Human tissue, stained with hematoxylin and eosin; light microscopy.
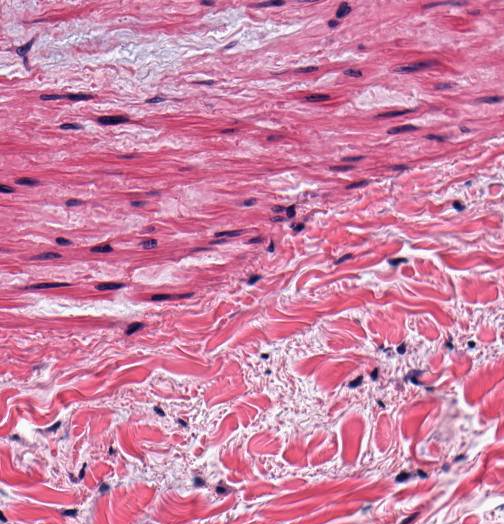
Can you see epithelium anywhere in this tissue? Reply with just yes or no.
No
